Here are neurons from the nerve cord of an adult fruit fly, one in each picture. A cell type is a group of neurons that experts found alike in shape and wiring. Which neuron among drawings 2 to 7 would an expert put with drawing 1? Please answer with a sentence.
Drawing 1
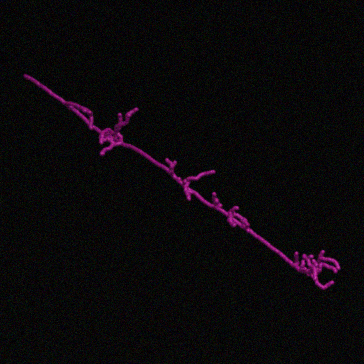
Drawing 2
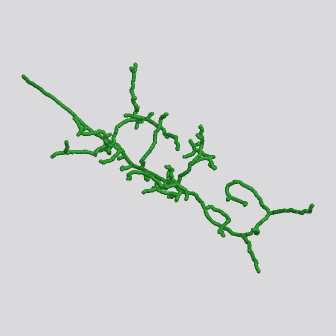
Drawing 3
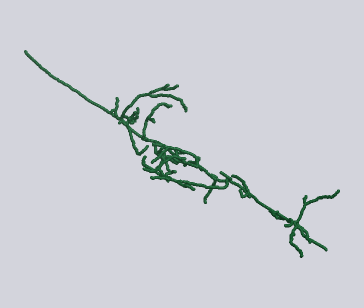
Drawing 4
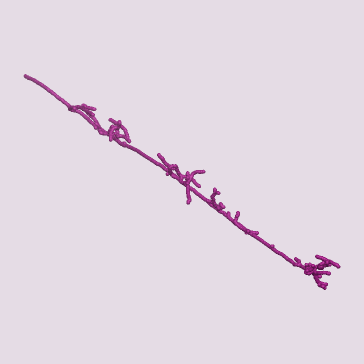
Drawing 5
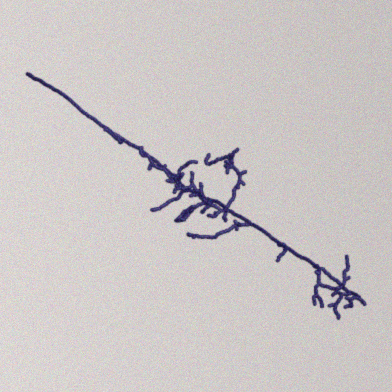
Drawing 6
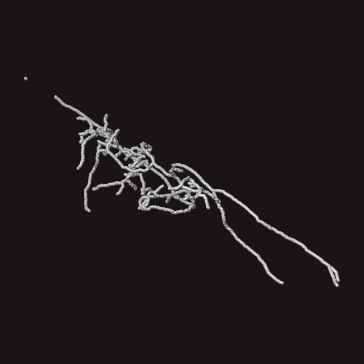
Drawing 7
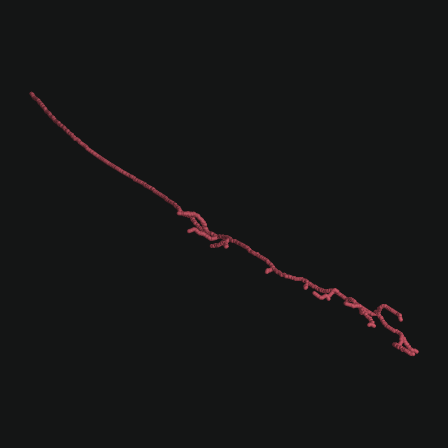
The neuron in drawing 4 is of the same cell type.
